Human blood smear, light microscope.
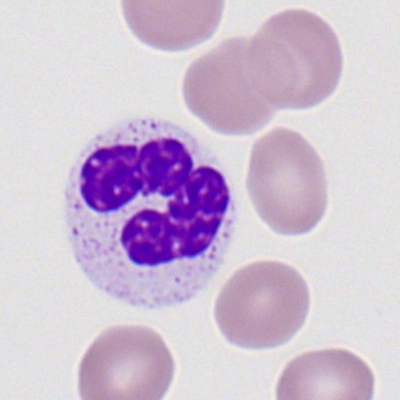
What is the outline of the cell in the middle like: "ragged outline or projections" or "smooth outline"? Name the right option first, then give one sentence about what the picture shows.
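Smooth outline. The cell outline is round and smooth.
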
